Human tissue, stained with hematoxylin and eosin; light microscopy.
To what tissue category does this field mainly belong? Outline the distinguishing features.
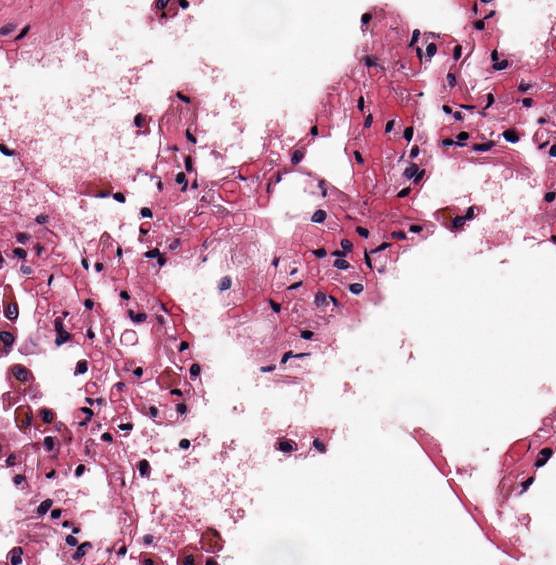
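Alveolus is what you're mainly seeing here. Notice how the tissue makes a lacy network of thin, branching strands with large empty spaces between them.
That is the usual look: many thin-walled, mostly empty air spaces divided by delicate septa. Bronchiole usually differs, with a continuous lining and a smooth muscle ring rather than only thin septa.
Within the spaces you can see wisps of pale pink flocculent material. There are no fat cells anywhere in the field. At lower right, a thin detached strip of tissue lies alone in the empty space.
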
